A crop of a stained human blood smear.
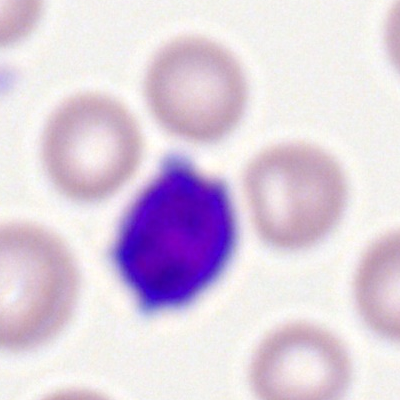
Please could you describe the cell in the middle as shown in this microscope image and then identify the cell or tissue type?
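Look first at the nucleus: it fills almost the whole cell and stains dense dark purple throughout. The cytoplasm is very scant, showing mainly as a pale blue tag at the top edge. A small pale knob projects from the top of the cell. So this is a lymphocyte.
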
